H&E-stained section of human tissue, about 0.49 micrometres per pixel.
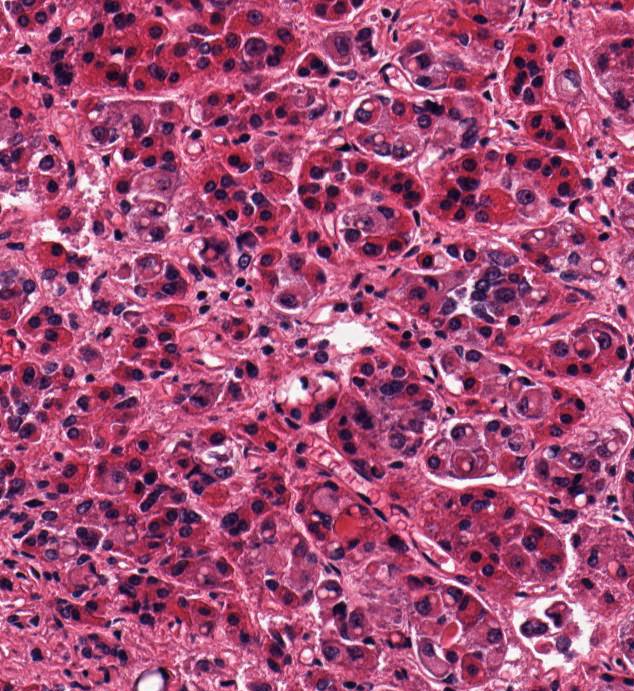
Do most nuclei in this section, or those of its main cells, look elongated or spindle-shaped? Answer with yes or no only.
No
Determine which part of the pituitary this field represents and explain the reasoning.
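The field shows the pars distalis. Large polygonal cells are packed throughout in rounded nests and thick cords, parted by thin partitions. Most have abundant, deeply red eosinophilic cytoplasm, and scattered among them, especially centre and right, are cells with paler, pinkish-grey cytoplasm.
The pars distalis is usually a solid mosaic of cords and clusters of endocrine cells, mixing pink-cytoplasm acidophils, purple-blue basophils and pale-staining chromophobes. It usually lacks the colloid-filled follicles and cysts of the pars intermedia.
Between the nests the stroma is scant: thin pink strands, no broad fibrous bands.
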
